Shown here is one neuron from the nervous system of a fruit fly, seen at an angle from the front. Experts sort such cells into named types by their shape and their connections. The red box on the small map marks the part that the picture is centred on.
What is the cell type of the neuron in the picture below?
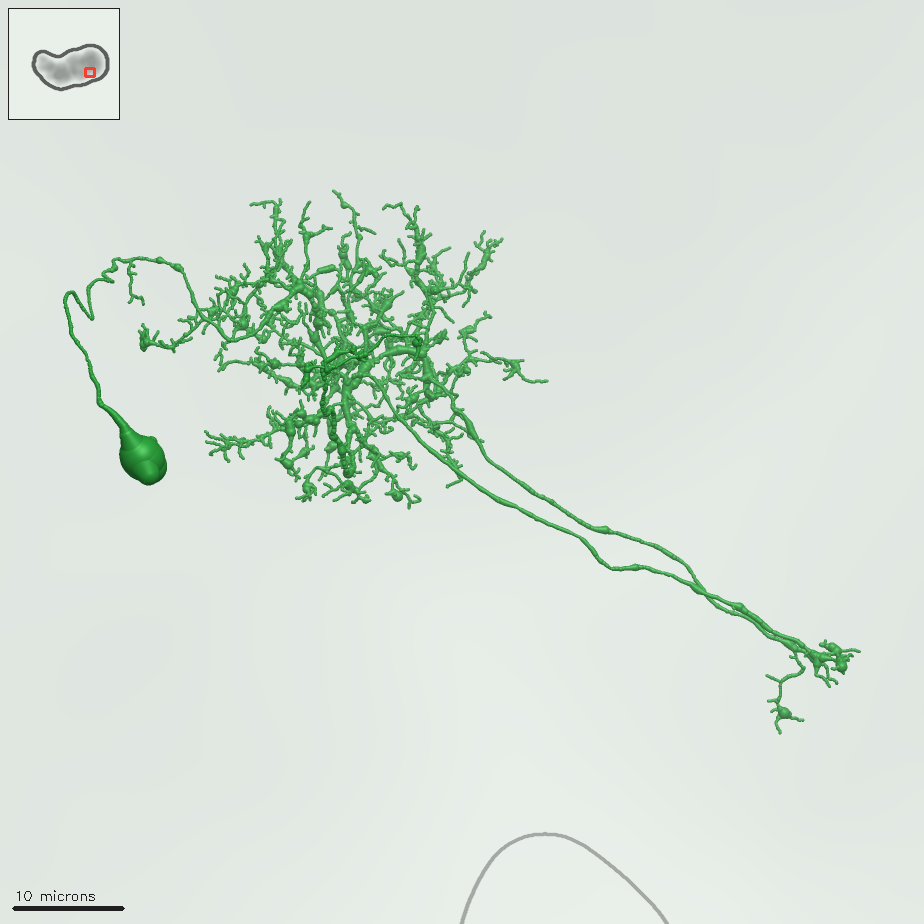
Y11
